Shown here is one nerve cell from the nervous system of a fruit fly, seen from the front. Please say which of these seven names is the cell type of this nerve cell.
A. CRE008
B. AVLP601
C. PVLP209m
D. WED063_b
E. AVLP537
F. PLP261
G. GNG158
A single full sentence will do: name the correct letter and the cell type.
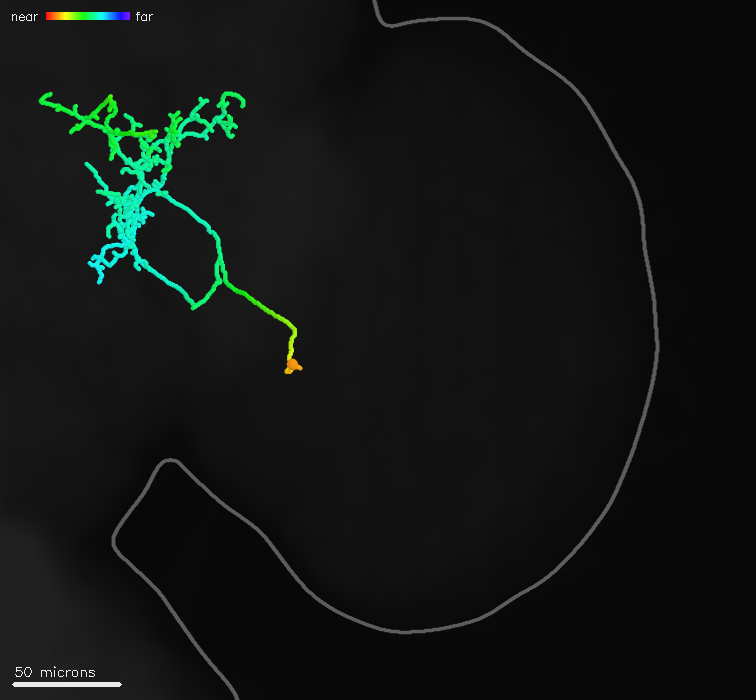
Here the nerve cell is of cell type PLP261, corresponding to option F.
